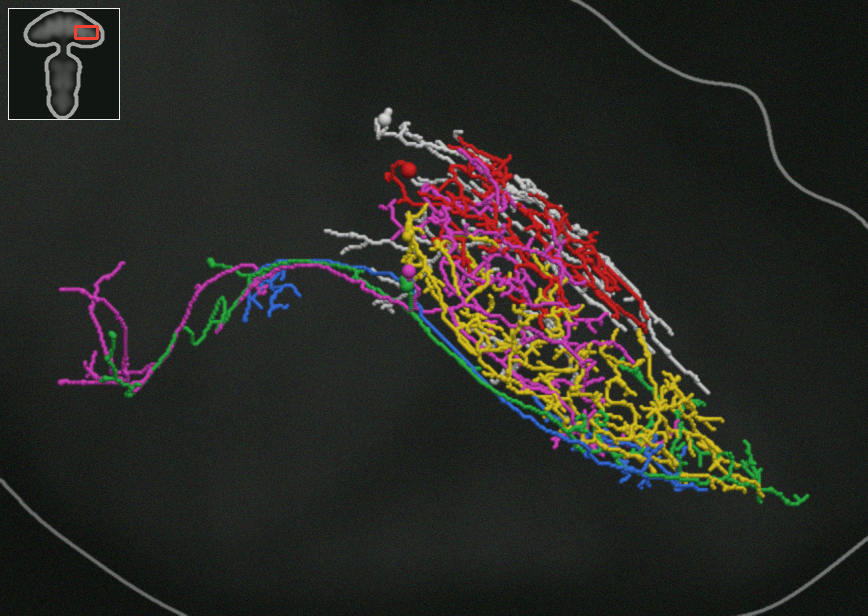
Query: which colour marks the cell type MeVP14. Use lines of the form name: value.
colour: magenta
